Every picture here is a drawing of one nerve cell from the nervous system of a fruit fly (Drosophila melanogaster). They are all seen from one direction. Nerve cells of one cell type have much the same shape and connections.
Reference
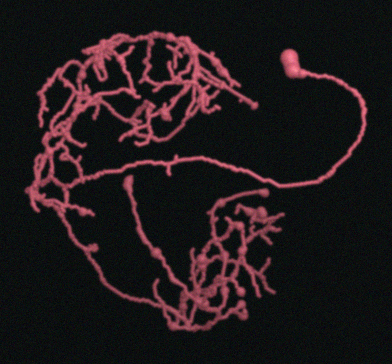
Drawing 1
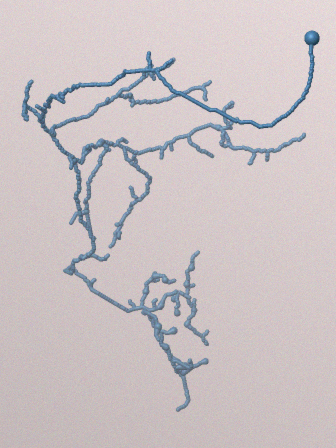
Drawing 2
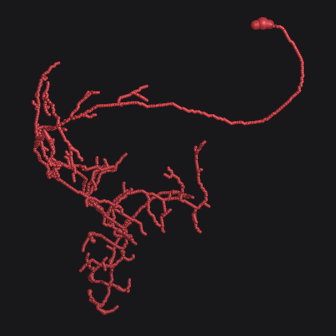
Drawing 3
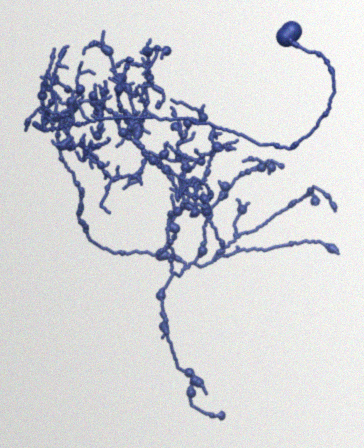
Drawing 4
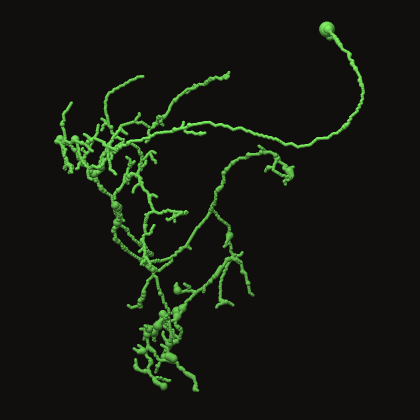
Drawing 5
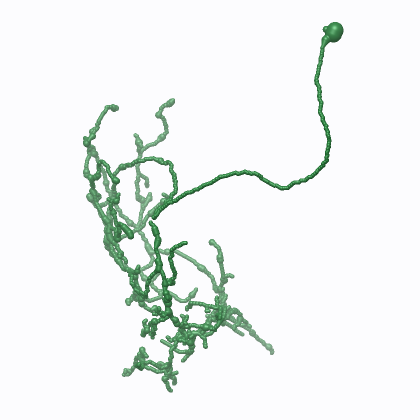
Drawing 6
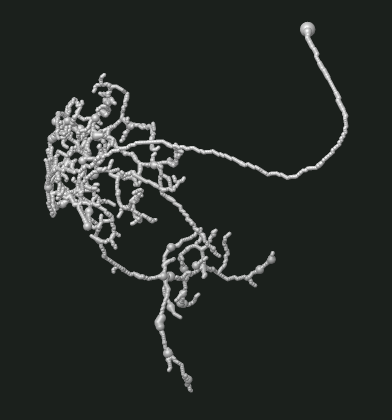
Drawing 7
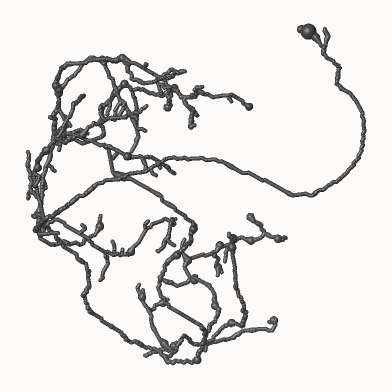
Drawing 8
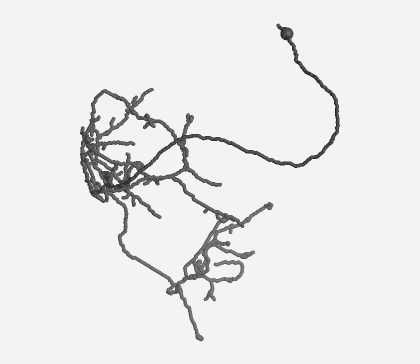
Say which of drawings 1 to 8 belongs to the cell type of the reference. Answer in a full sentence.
Drawing 7 is of the same cell type.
